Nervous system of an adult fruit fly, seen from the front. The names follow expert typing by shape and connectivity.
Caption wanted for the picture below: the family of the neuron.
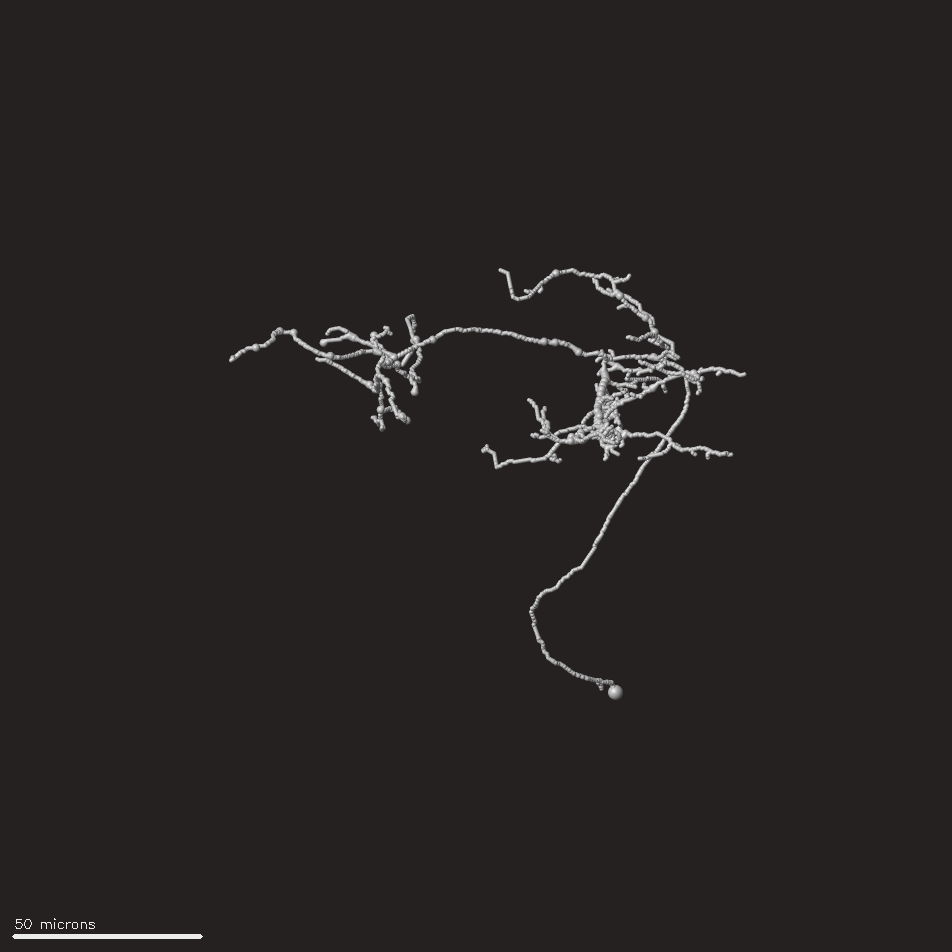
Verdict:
hemilineage 06A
